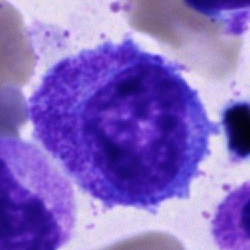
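Promyelocyte, the cell in the middle of a stained human bone marrow smear. First, the outline is roughly round. Second, the chromatin is dark, with paler pinkish patches in the centre of the nucleus. Third, deep blue-purple cytoplasm forms a rim that is widest on the left. Finally, small granular knobs project along the cell edge.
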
